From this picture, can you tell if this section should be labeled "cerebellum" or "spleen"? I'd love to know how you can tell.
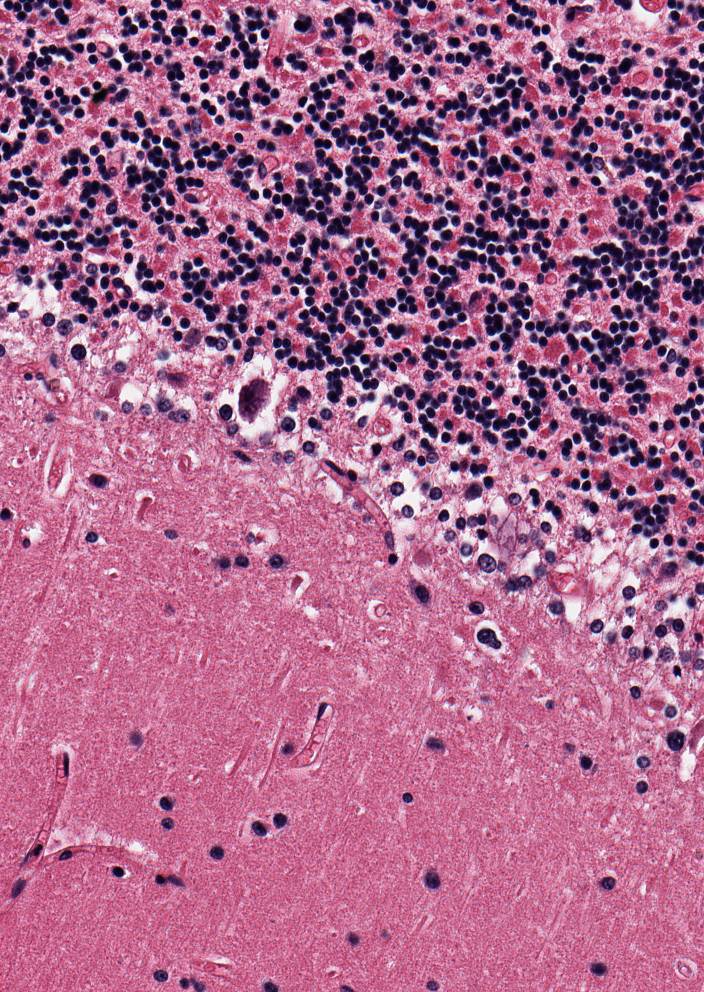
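This is cerebellum. First, the small, round, darkly stained nuclei are packed into an upper layer.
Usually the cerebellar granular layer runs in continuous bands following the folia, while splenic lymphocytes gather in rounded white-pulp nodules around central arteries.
Second, the lower layer is finely fibrillar pink neuropil.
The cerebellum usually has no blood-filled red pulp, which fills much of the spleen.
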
